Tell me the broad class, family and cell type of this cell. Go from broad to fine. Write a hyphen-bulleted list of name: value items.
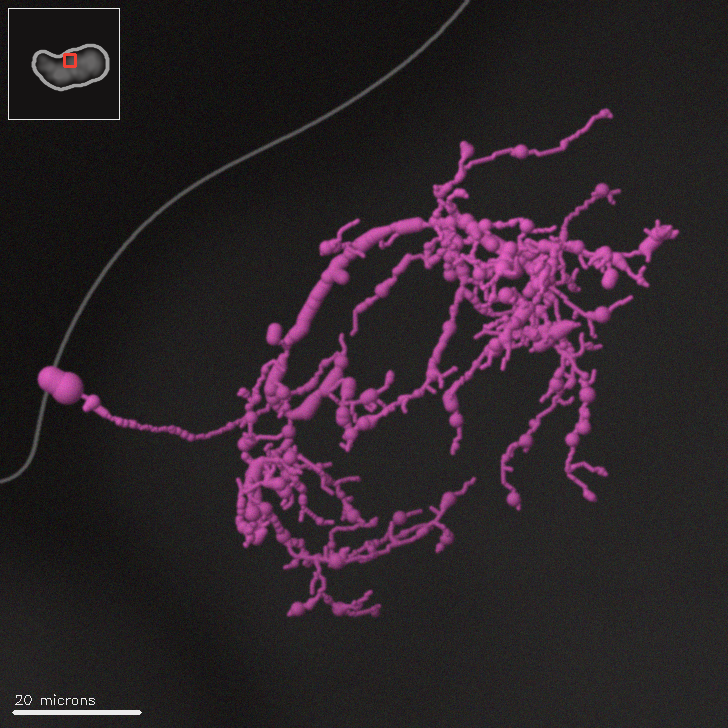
- broad class: central-brain intrinsic neuron
- family: LHPV
- cell type: LHPV6l2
